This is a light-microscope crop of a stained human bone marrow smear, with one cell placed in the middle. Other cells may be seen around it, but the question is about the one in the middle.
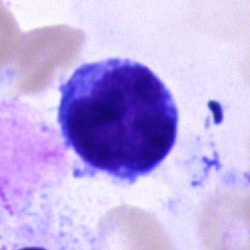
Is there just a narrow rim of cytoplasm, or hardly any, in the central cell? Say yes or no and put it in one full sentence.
Yes, the nucleus of this cell fills most of it.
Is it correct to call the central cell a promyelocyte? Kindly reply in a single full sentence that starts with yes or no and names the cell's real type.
No, the central cell does not count as a promyelocyte; it is a blast.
